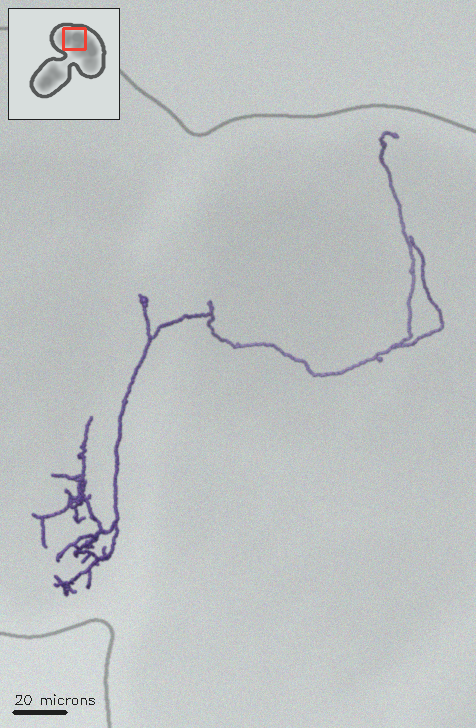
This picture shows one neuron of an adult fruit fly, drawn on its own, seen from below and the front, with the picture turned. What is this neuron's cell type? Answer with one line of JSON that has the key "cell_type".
{"cell_type": "LoVP4"}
